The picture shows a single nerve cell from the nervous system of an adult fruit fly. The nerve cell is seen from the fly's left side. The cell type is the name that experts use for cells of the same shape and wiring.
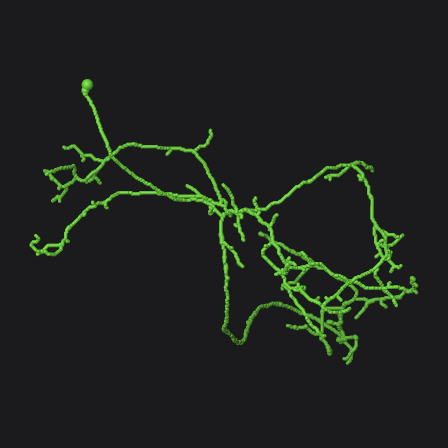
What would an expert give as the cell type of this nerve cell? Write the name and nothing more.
IN01A054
